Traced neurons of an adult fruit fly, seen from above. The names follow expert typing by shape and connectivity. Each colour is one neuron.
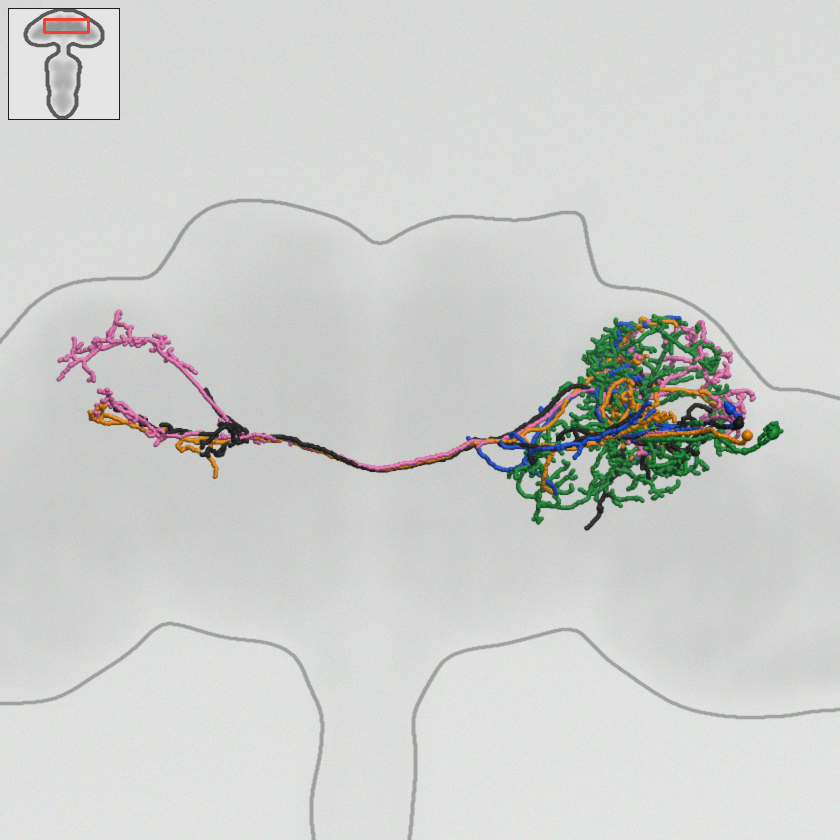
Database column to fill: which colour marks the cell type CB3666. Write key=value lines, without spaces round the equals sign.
colour=pink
